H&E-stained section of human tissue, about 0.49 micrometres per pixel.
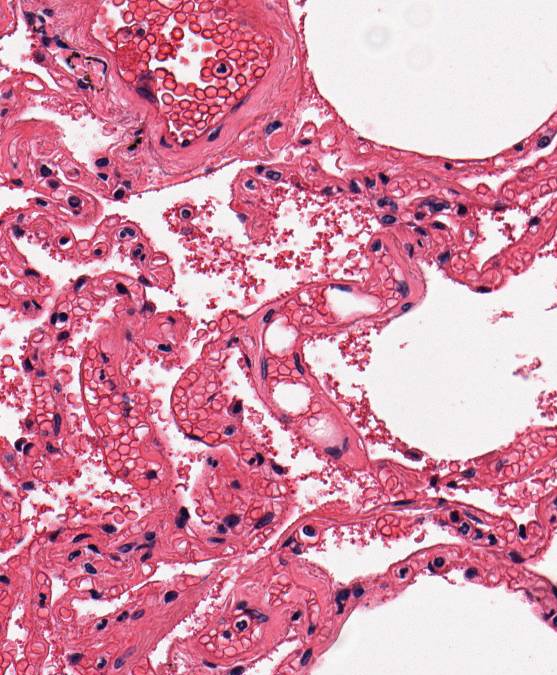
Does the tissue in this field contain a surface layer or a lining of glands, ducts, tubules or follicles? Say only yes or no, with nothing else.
Yes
